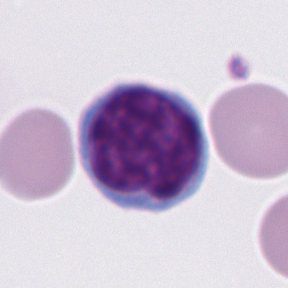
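Typical lymphocyte in the middle of the smear, taken point by point. Its outline is smooth and roughly round. The nucleus shows a small notch in its lower edge. The cytoplasm is pale blue, with no granules visible in it.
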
